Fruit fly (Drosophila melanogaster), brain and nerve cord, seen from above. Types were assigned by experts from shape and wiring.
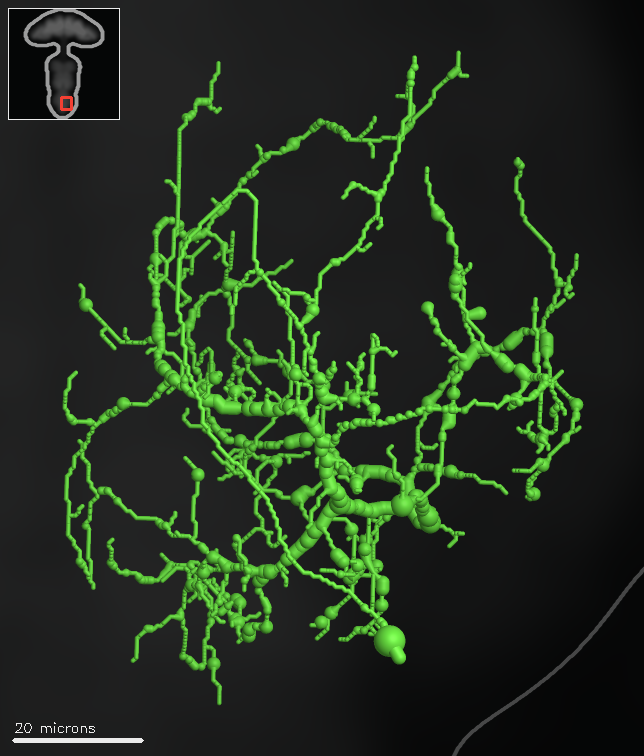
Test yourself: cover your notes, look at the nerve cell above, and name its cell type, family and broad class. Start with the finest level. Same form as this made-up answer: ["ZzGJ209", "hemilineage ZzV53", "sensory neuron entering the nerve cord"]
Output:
["IN03A041", "hemilineage 03A", "nerve-cord intrinsic neuron"]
